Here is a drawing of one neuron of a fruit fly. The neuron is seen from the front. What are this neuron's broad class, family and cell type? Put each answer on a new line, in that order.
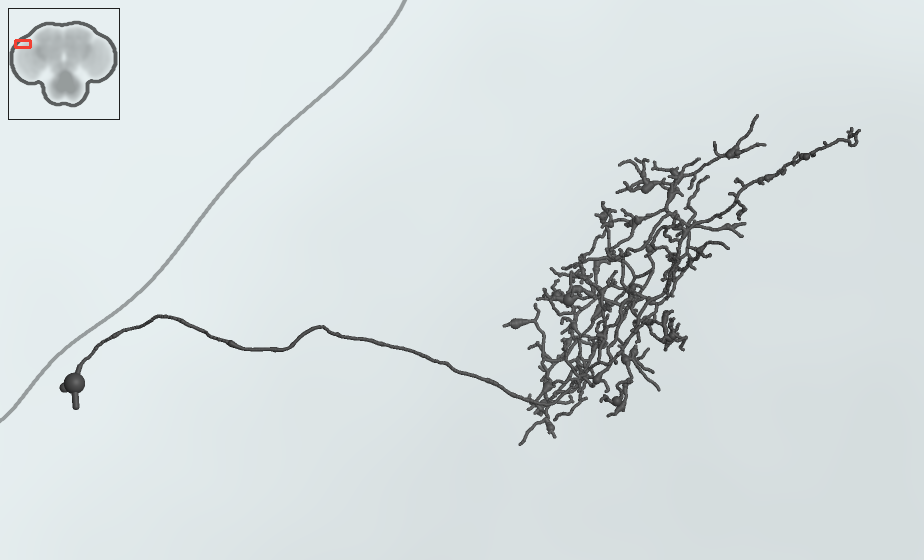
optic-lobe intrinsic neuron
Cm
Cm5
